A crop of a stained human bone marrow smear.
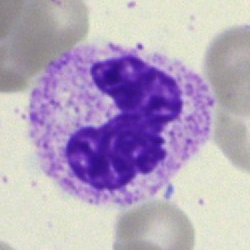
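Band neutrophil, the cell in the middle of a stained human bone marrow smear. The nucleus is a single thick band bent into an S-like curve, with dark purple, coarsely clumped chromatin. Abundant pale pinkish-lilac cytoplasm, filled with fine lilac-purple granules, surrounds it on all sides.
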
